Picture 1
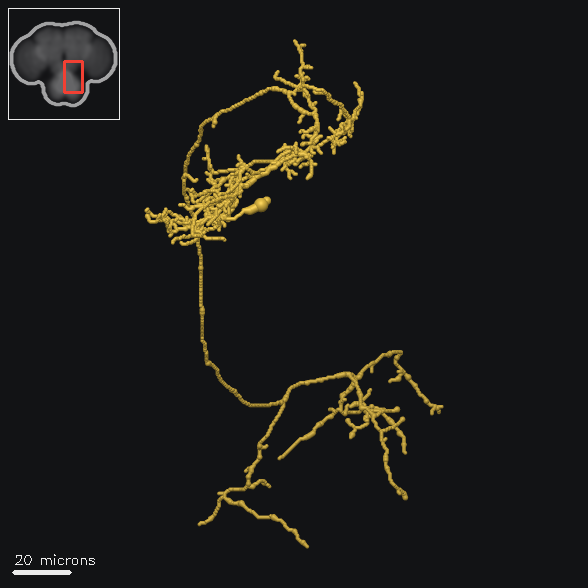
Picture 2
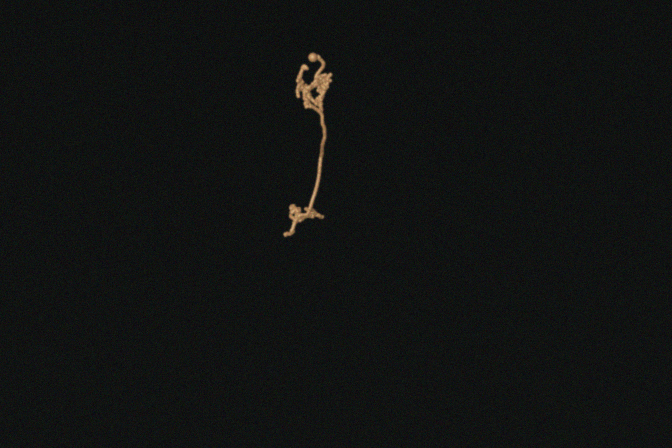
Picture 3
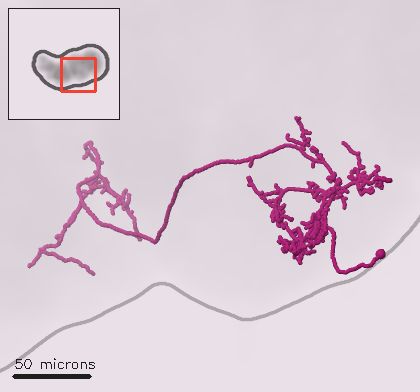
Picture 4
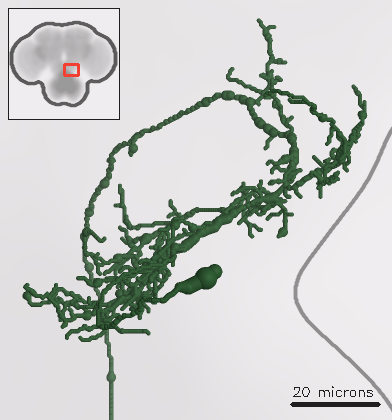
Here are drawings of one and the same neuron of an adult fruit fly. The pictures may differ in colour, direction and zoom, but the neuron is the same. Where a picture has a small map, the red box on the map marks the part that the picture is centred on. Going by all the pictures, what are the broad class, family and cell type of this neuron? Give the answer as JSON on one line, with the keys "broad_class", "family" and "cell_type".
{"broad_class": "descending neuron", "family": "hemilineage MX12", "cell_type": "DNg12_e"}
